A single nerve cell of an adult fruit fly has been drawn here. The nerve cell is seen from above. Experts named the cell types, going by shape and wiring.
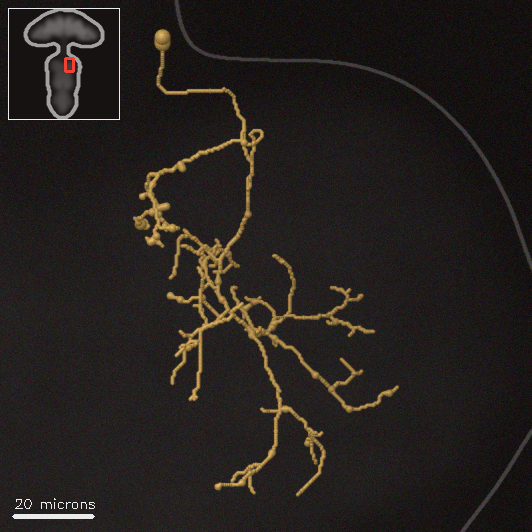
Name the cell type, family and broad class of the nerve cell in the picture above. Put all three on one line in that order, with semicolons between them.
IN16B124; hemilineage 16B; nerve-cord intrinsic neuron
